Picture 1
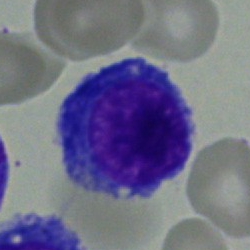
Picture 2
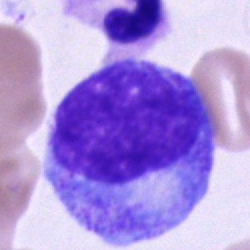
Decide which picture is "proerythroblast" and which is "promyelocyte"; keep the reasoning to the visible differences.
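As I look, picture 1 is the proerythroblast and picture 2 is the promyelocyte. In picture 1 the cytoplasm is deep blue, and its rim is wider on the left of the nucleus than on the right. In picture 2, by contrast, a moderate rim of blue cytoplasm sits mainly below the nucleus, with a paler zone just beneath it. Fine purple granules are scattered through that cytoplasm. Chromatin is finely textured in picture 1, but dark purple and finely stippled in picture 2.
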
